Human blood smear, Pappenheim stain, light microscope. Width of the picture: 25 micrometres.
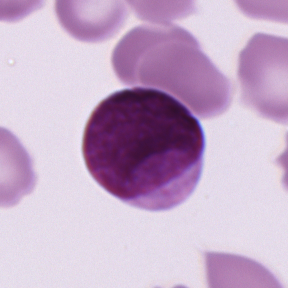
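Myeloblast in a stained smear of human peripheral blood. Its nucleus lies off-centre toward the upper left and shows no visible nucleoli. The cytoplasm is a thin crescent, widest at the lower right, and the cell surface bears no projections.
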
